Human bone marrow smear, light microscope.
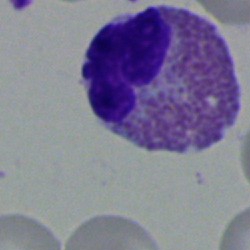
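Eosinophil, central cell, stained bone marrow smear. Outline roughly round. Nucleus in upper left part of cell; chromatin dense, dark purple. Cytoplasm filled with purple granules.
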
